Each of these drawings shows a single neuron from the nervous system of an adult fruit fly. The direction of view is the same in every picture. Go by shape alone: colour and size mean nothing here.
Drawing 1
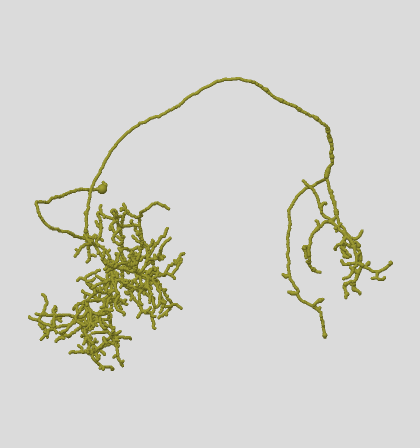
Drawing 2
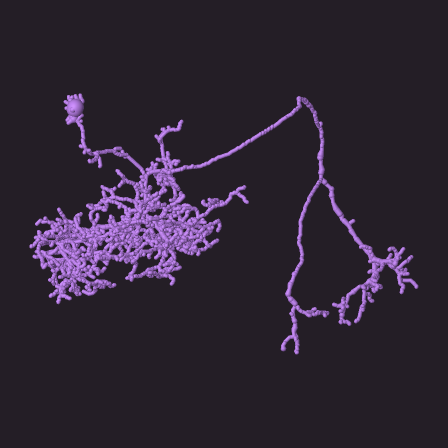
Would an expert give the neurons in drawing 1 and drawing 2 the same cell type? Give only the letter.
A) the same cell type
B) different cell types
A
